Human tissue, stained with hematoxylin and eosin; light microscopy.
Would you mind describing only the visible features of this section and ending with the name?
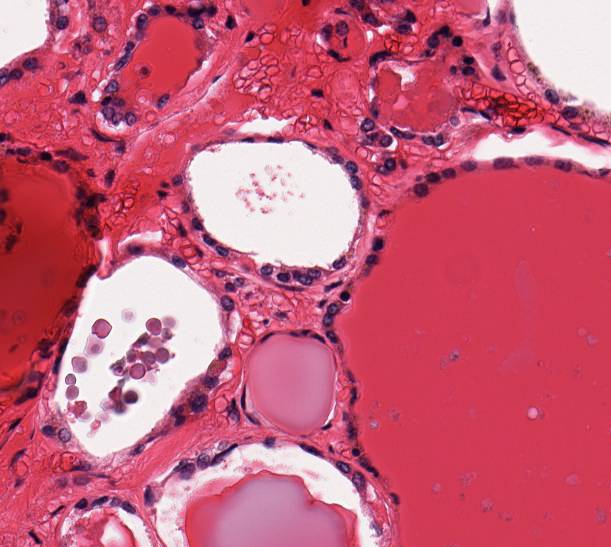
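What you've got here is closely packed, closed, rounded follicles of varying size. One very large follicle full of homogeneous pink colloid takes up most of the right half. A single layer of flattened to low cuboidal epithelial cells lines them, with small, round, darkly stained nuclei. So it's thyroid.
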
